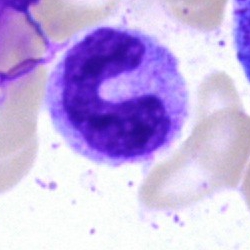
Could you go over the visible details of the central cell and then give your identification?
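Let's start with the nucleus: see how it curves into a C shape, with its hollow opening toward the right. Its chromatin is dark purple and coarsely clumped. Now look at the cytoplasm, which holds fine, faint purplish granules. Put together, this is a band neutrophil.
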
